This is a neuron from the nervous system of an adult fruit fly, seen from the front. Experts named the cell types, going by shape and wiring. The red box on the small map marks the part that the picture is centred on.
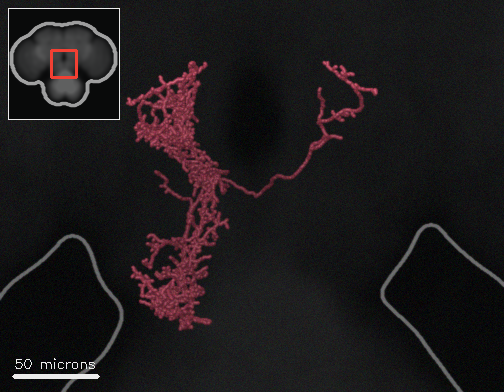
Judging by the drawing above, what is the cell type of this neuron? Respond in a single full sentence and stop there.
It is GNG562 that names the cell type of this neuron.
